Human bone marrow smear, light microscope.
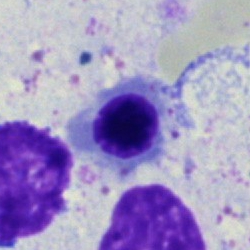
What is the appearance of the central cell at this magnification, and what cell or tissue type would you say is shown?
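Look first at the nucleus: its chromatin is dense and a very dark purple all the way through. Around it runs a moderate rim of pale blue cytoplasm, wider on the left side of the nucleus than on the right. Now follow the edge, which is irregular and carries small pointed projections. What you are looking at is an erythroblast.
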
